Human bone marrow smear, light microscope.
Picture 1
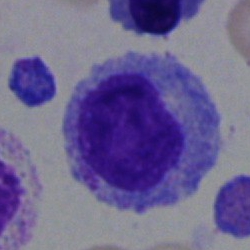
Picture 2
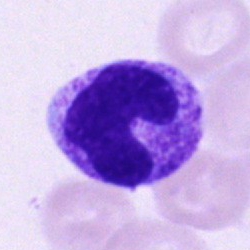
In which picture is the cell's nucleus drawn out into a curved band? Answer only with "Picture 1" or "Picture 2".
Picture 2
